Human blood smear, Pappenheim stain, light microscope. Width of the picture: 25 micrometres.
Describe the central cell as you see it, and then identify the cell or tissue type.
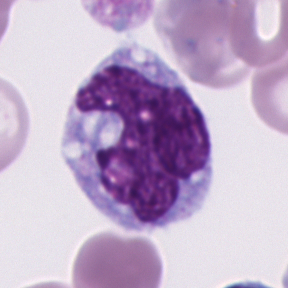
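So this one is oval, a bit taller than it is wide. The nucleus has a deep indentation opening toward the left side of the cell, and the chromatin looks stranded and lacy rather than packed into solid dense clumps. There are several small clear vacuoles in the cytoplasm too. It's a monocyte.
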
